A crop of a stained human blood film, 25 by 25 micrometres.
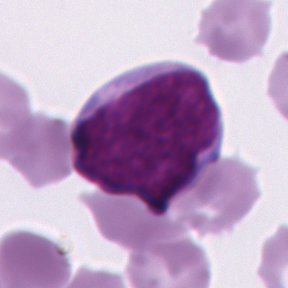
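Myeloblast, the central cell in this stained smear of peripheral blood. Start with its size: the cell is about 13 micrometres across. Its nucleus measures about 13 by 11 micrometres and fills about 80% of the cell's area. Around it, the cytoplasm is only a thin pale lavender rim, and you will find it widest along the upper left edge. Take your time looking, and notice that no granules can be seen in that cytoplasm. Now look inside the nucleus: the chromatin is fine and evenly spread, which gives it a delicate dotted texture. Finally, follow the lower edge of the cell, which is irregular and narrows to a small point at the bottom.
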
